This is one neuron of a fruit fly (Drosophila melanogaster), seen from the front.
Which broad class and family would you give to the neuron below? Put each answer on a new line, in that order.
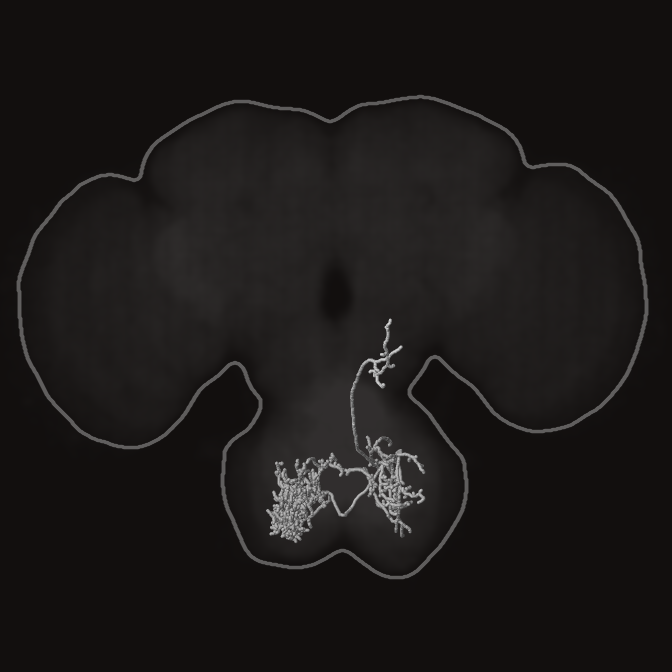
ascending neuron
hemilineage 19B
